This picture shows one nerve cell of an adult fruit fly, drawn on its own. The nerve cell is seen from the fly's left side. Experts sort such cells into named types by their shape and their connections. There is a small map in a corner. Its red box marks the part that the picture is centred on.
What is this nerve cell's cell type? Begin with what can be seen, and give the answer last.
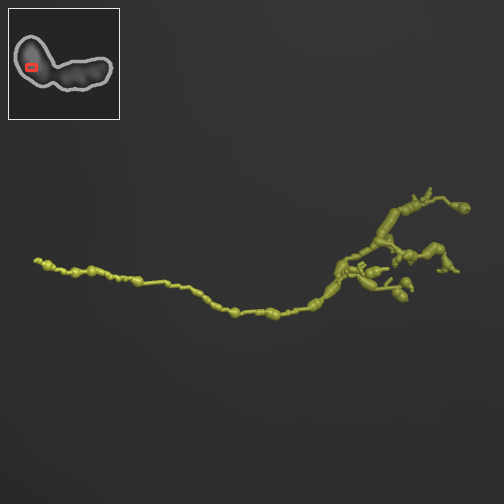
No cell body is drawn. In this view it is more than twice as wide as it is tall. Its broad class is sensory neuron entering the brain. Its cell type is JO-EV2.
